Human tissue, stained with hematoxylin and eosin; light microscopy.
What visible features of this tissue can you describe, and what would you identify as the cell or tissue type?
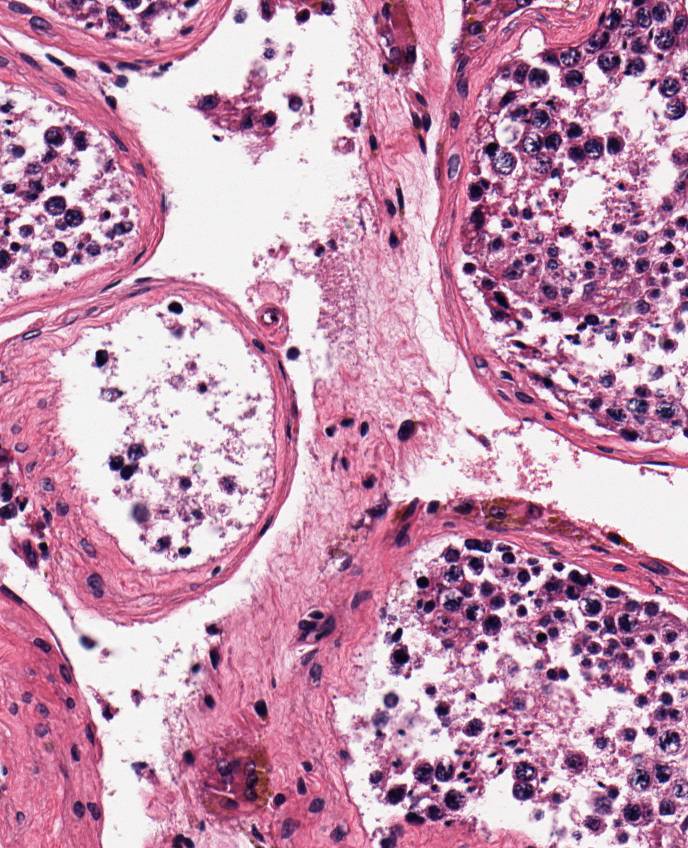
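Each tubule has a thick, layered, pink wall containing flattened, elongated nuclei arranged in concentric rings. The central stroma is loose, pale pink and fibrillar, with scattered spindle-shaped nuclei. Golden-brown granular pigment lies in the stroma at the bottom centre and along the upper wall of the lower right tubule. Wide white clefts separate the tubules from the stroma and from one another. This is testis.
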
